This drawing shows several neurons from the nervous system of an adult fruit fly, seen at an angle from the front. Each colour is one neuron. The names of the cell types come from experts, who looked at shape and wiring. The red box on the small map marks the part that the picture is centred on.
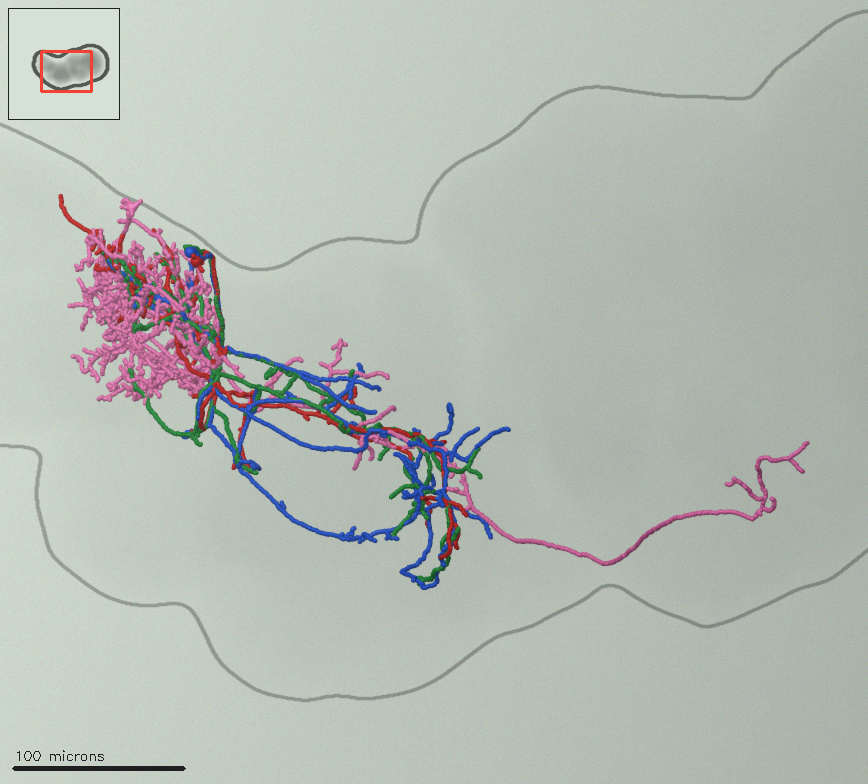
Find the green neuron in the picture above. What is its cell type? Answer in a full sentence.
The cell type is IN17A066.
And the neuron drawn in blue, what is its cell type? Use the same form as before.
The cell type is IN17A053.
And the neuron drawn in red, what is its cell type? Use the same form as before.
The cell type is IN17A092.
